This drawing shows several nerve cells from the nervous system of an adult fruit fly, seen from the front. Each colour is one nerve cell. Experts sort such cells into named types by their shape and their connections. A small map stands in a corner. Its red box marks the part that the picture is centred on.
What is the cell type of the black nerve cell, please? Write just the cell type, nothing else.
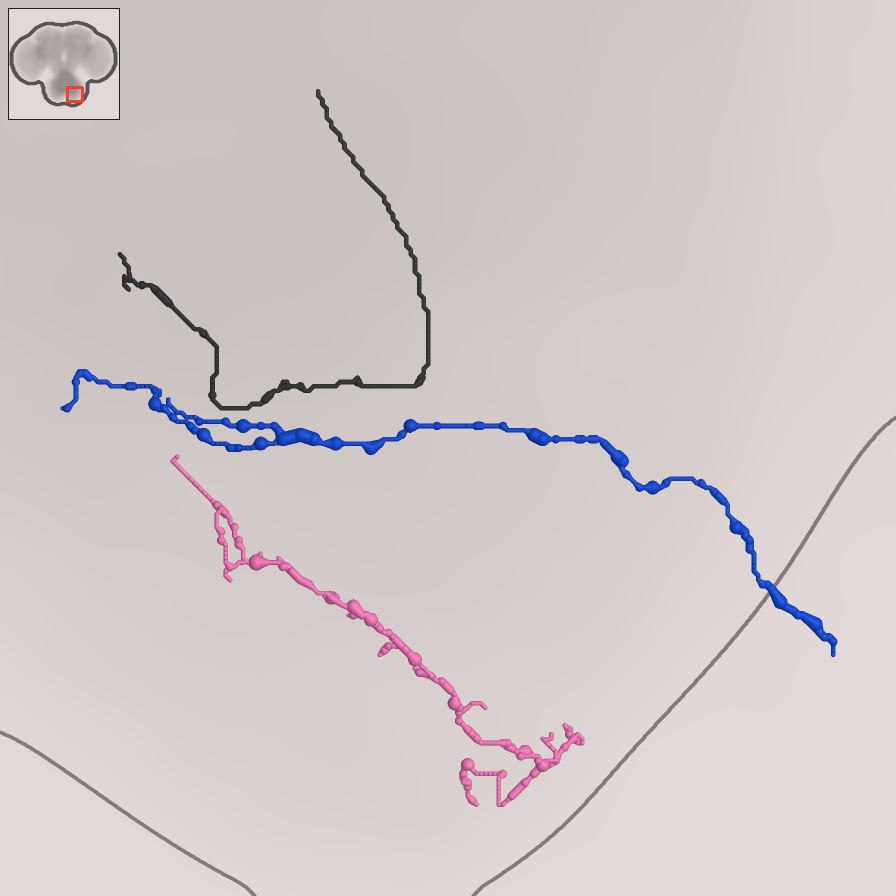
SNta34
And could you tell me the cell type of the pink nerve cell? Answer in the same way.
SNta31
